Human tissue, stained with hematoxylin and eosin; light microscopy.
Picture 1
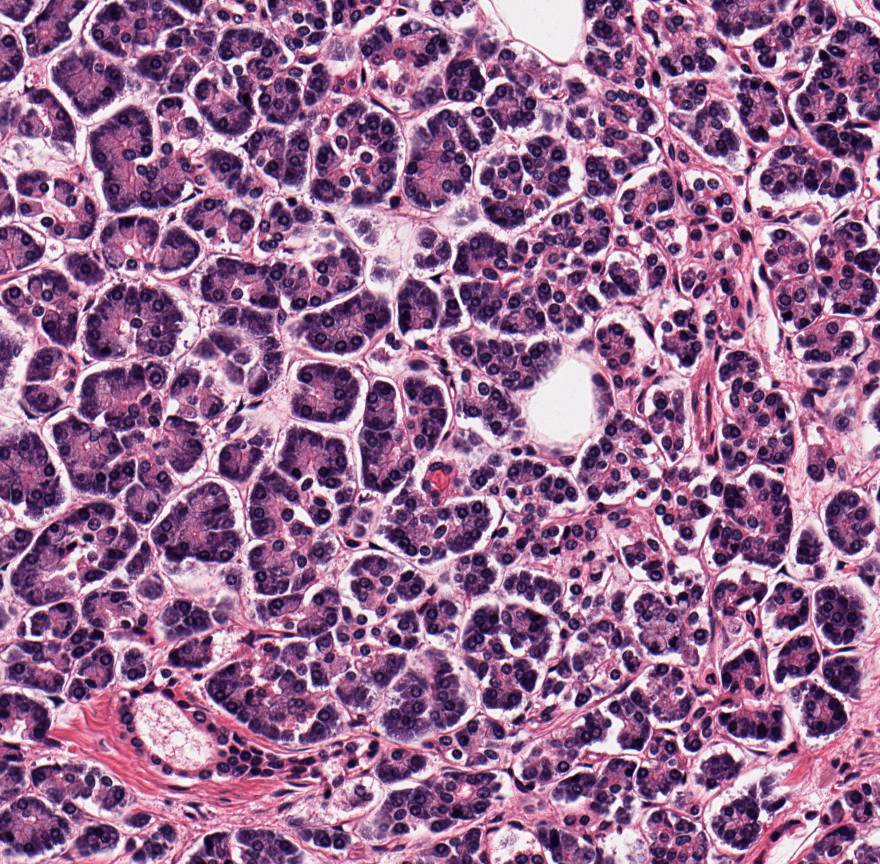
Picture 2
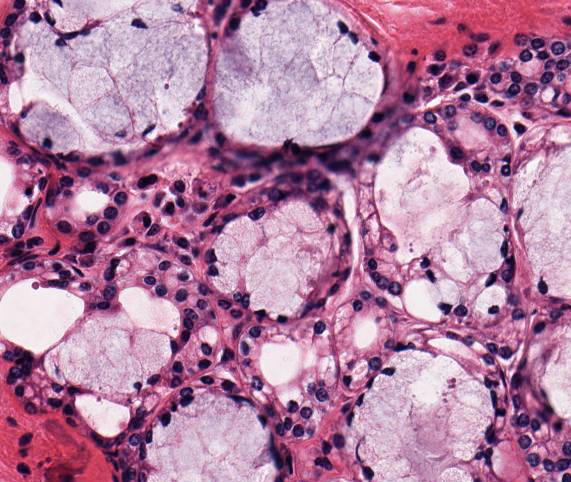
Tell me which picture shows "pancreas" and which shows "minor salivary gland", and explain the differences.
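Pancreas is picture 1; minor salivary gland is picture 2. Acini: pancreatic acinar cells are pyramidal around small central lumina, with round, fairly uniform basal nuclei, many showing a nucleolus. Cytoplasm: pancreatic acinar cells shade from deep purple at the base to paler pink toward the lumen; the largest salivary acini are mucous cells with pale, grey-blue, foamy cytoplasm.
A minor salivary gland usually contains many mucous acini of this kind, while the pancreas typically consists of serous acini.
Stroma: a band of wavy pink collagen crosses the pancreas at lower left, whereas thin connective tissue strands part the closely packed rounded salivary acini.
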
